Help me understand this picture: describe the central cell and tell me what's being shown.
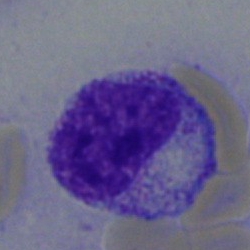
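Looking first at the nucleus, I see that it fills most of the cell and sits toward the upper left. The cytoplasm forms a crescent along the lower right side of the cell, and its colour is a pale greyish-lilac. Fine purple granules are scattered through it. This cell is a metamyelocyte.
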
